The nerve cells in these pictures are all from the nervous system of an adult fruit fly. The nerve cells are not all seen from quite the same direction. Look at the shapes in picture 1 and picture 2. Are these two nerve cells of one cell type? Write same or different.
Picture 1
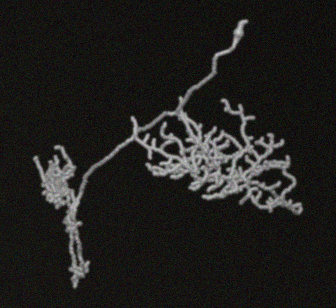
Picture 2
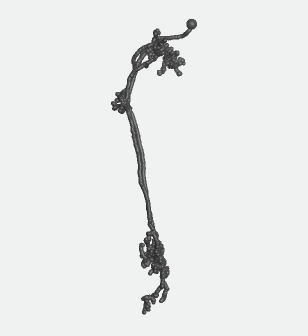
different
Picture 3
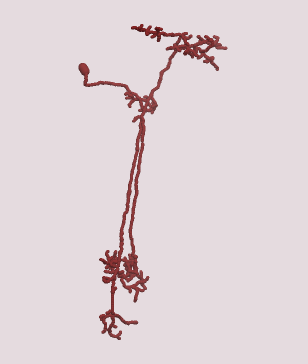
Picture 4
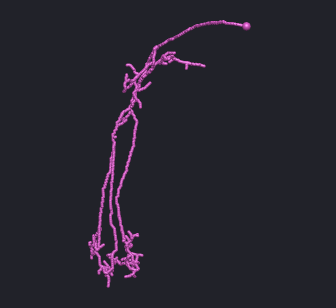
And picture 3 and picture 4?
same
